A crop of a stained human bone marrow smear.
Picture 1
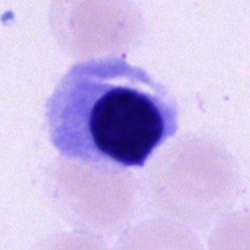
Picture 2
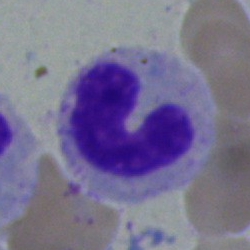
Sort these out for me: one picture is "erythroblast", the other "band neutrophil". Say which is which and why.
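An erythroblast is shown in picture 1, a band neutrophil in picture 2. The erythroblast has an irregular outline, its left edge slightly ragged and uneven; the band neutrophil is roughly round. The band neutrophil's nucleus is bent into a C, its notch opening toward the upper right.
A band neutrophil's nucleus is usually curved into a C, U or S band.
Erythroblast chromatin is very dark purple and densely clumped throughout; band neutrophil chromatin is dark purple and condensed.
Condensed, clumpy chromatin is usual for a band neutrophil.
Neither nucleus shows nucleoli.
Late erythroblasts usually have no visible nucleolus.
In the erythroblast, a moderate amount of blue cytoplasm surrounds the nucleus, most of it on the left, without distinct granules; the band neutrophil's cytoplasm is pale lilac-grey.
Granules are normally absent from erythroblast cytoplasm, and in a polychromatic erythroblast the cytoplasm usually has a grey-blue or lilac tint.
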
